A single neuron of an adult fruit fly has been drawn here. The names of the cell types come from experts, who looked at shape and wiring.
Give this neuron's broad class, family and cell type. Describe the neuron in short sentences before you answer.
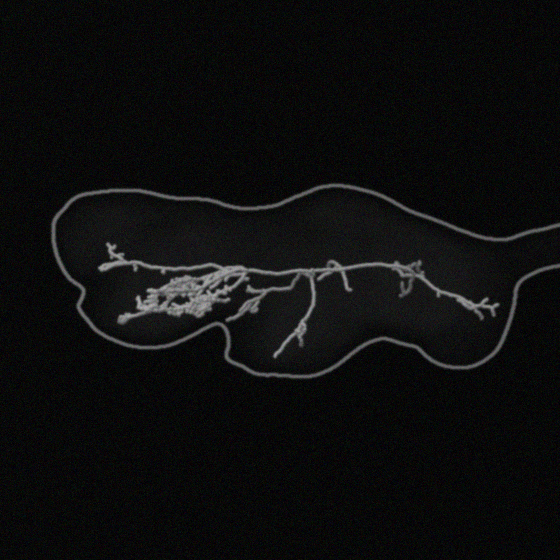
Its cell body lies on the left of the picture. In this view it is more than twice as wide as it is tall. Its broad class is nerve-cord intrinsic neuron. The family is hemilineage 07B. It is of cell type IN07B002.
